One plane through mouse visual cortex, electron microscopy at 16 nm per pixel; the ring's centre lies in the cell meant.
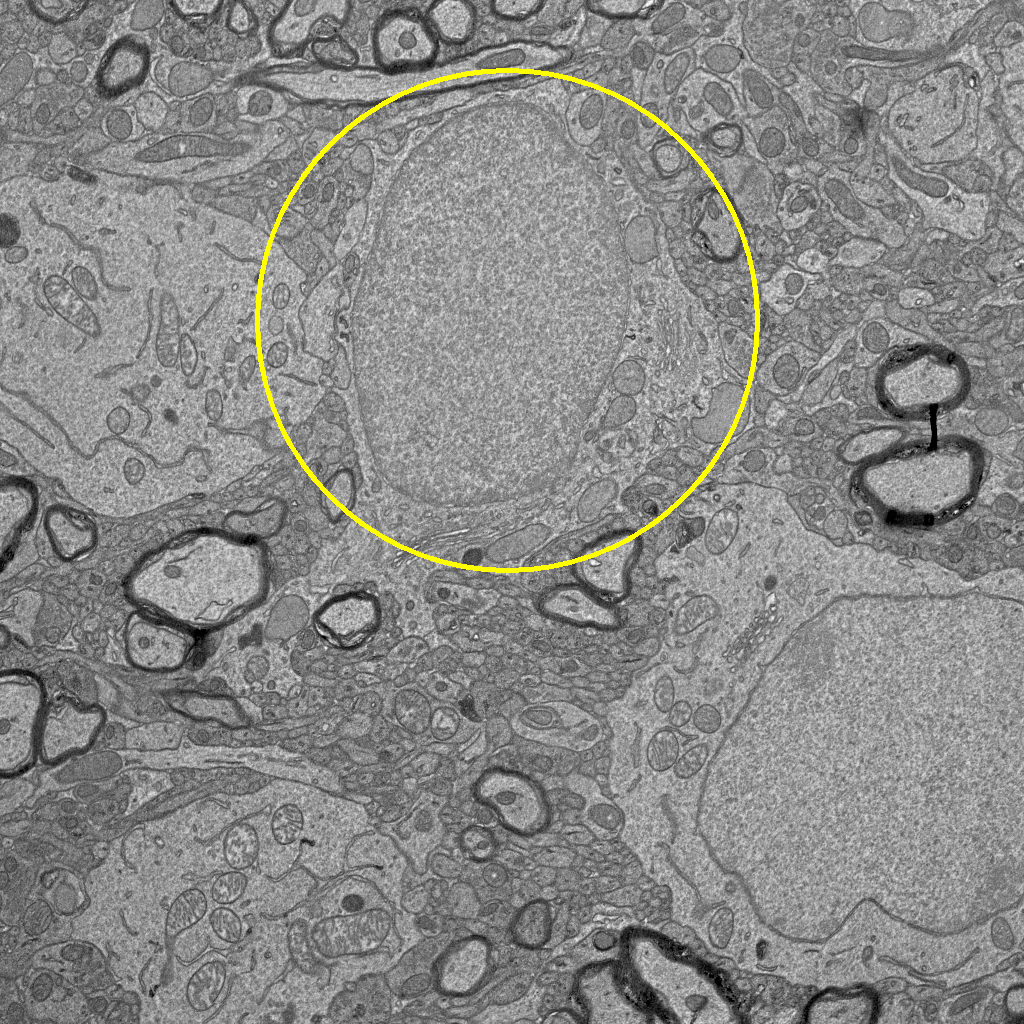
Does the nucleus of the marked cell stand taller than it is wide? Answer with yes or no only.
Yes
